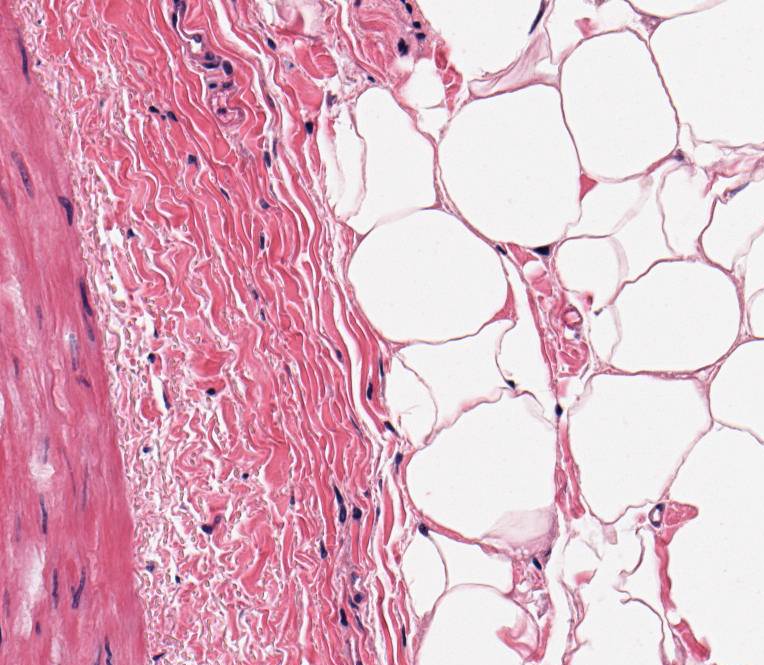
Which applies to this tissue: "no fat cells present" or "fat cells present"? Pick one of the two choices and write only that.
Fat cells present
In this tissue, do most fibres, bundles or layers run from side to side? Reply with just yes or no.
No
